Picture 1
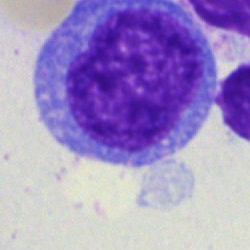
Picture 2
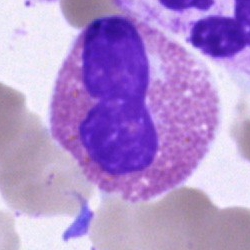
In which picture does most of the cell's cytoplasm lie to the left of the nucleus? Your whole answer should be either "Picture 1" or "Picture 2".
Picture 1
